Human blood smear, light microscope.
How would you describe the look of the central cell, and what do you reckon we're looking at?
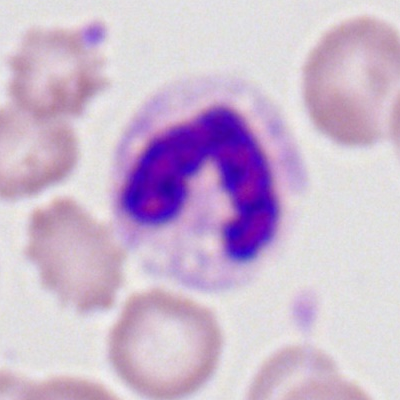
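Look at that smooth, round outline first. Then the nucleus: one curved band, like an upside-down U, opening toward the bottom. You won't find any large coarse coloured granules in the cytoplasm, though there are a few small clear spots just below the nucleus. So what we have here is a band neutrophil.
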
